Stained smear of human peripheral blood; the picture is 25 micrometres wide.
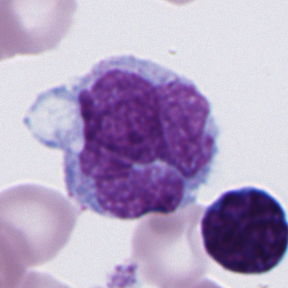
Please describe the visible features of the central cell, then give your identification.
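Outline first: irregular, with a pale rounded bulge of cytoplasm on the left side. Size next: the cell measures about 15 micrometres across and the nucleus about 13 micrometres. The nucleus fills about 70% of the cell's area. The chromatin comes after that, finely stranded in lighter and darker patches rather than coarse dense clumps. Then the cytoplasm, pale greyish-blue and only a narrow rim around the nucleus, except on the left, where it is broader. The cell is a monocyte.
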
